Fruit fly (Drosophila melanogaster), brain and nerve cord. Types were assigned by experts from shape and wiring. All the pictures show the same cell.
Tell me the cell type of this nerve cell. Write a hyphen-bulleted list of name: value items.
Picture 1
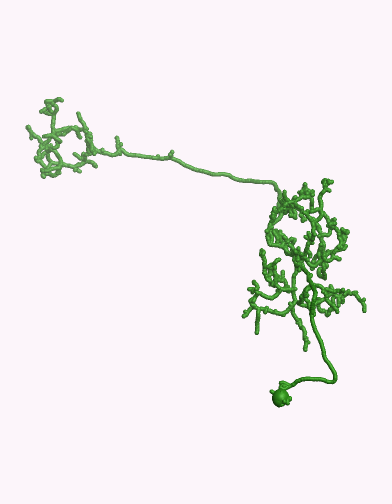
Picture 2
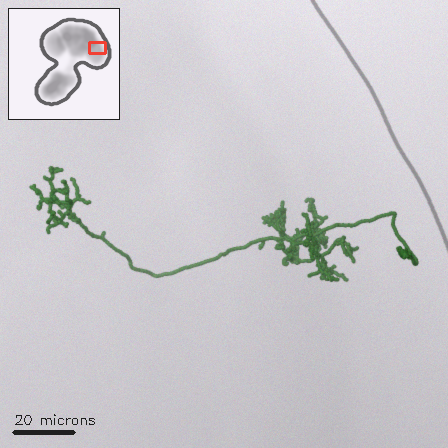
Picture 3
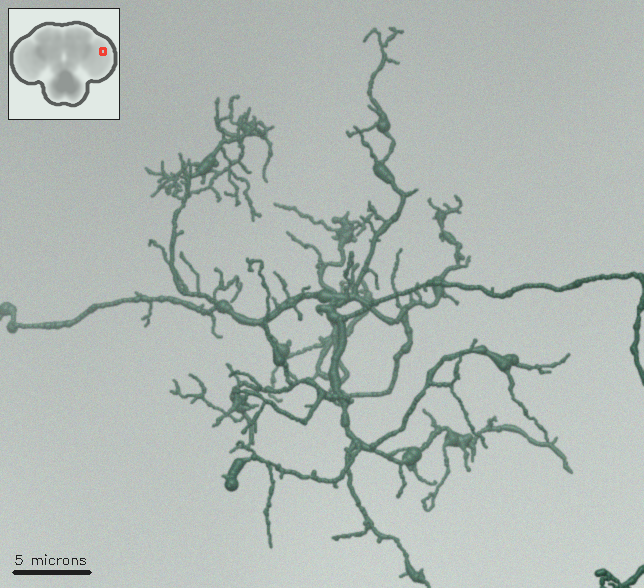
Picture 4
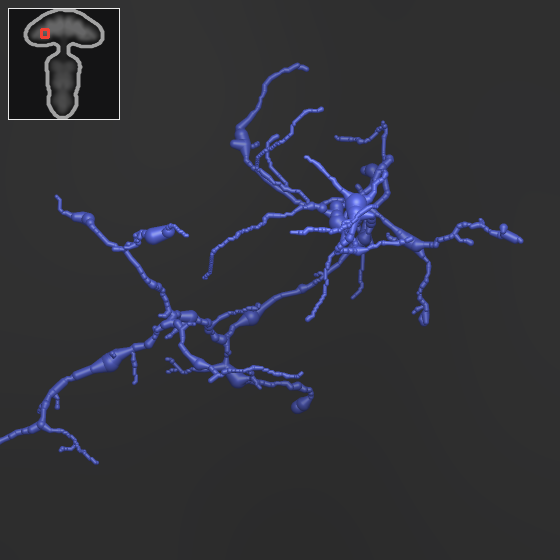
- cell type: Tm40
